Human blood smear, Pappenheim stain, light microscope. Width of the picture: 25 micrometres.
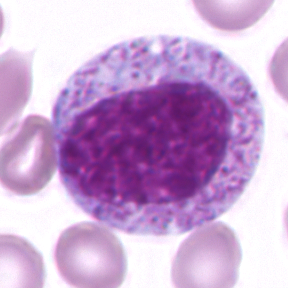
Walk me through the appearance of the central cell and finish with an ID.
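The central cell has a round, smooth outline, and no projections stand out from its surface. Many fine purple granules are scattered through its cytoplasm. A red cell touches its left edge. This cell is a myelocyte.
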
